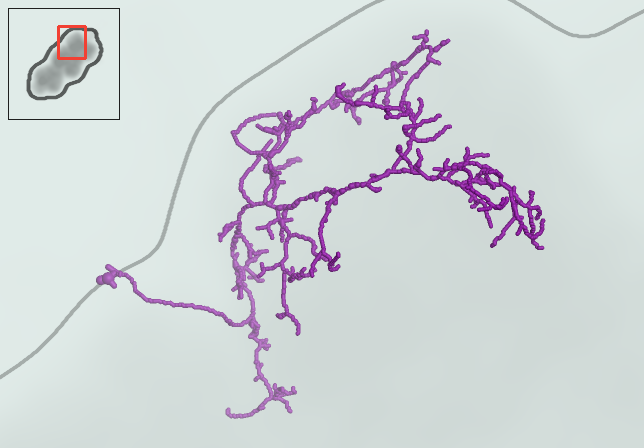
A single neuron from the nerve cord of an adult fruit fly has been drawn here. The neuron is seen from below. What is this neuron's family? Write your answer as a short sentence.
The family is hemilineage 03A.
